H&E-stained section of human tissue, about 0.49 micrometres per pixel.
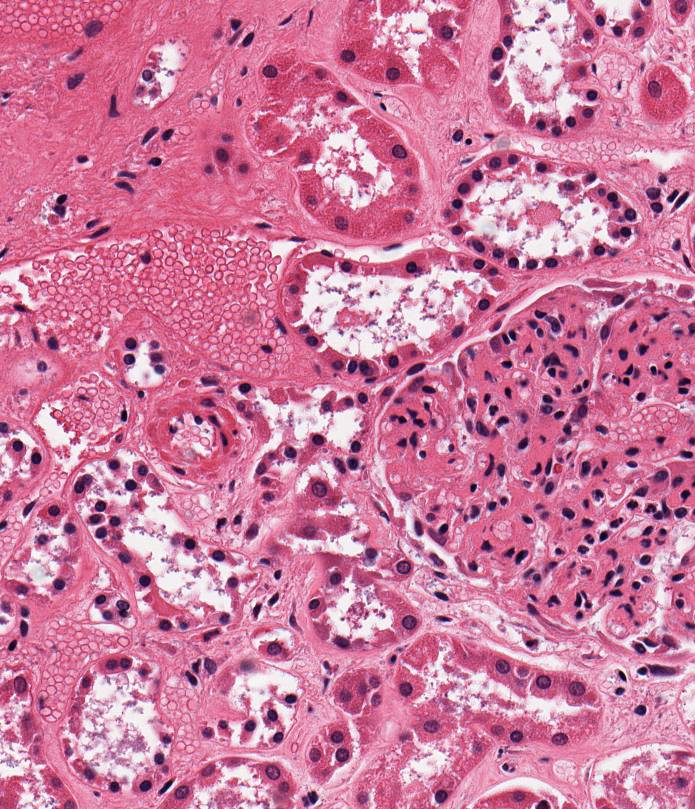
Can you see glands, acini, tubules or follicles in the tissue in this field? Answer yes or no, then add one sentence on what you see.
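Yes. The tubules are lined by a single layer of cuboidal cells with granular pink cytoplasm.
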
